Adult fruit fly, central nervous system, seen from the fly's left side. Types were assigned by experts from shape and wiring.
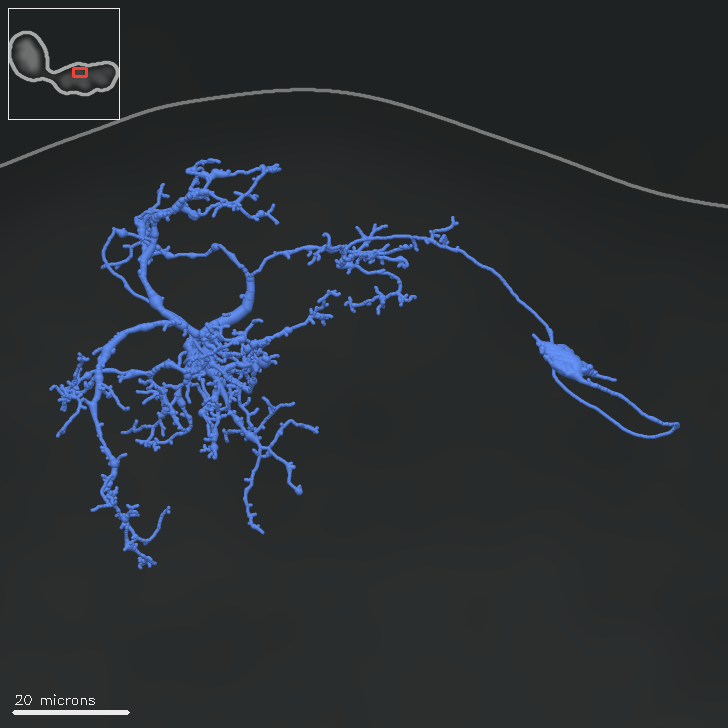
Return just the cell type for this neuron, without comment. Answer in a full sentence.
The cell type is IN11B024_a.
